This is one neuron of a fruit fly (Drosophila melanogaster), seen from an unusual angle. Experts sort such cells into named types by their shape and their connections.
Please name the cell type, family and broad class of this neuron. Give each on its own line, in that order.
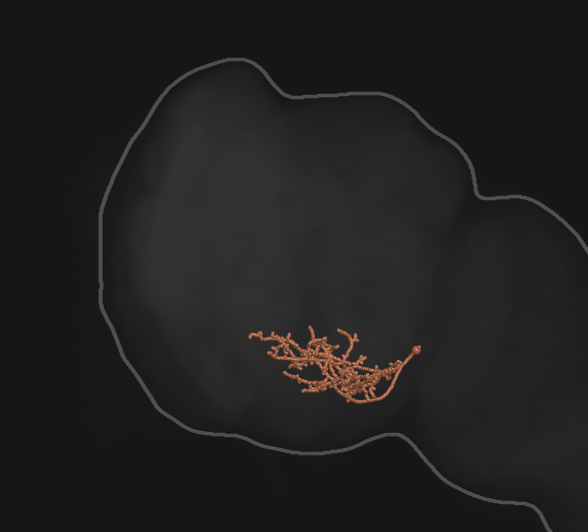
GNG009
hemilineage LB0
central-brain intrinsic neuron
